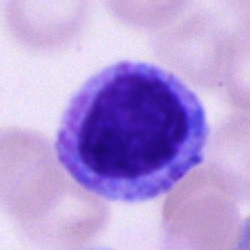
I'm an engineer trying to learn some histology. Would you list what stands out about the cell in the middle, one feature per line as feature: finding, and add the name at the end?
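Outline: round, without long surface projections
Chromatin: dark purple, dense
Cytoplasm: narrow blue-violet rim around the nucleus
Texture: fine purplish speckling in the cytoplasm
Name: myelocyte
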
